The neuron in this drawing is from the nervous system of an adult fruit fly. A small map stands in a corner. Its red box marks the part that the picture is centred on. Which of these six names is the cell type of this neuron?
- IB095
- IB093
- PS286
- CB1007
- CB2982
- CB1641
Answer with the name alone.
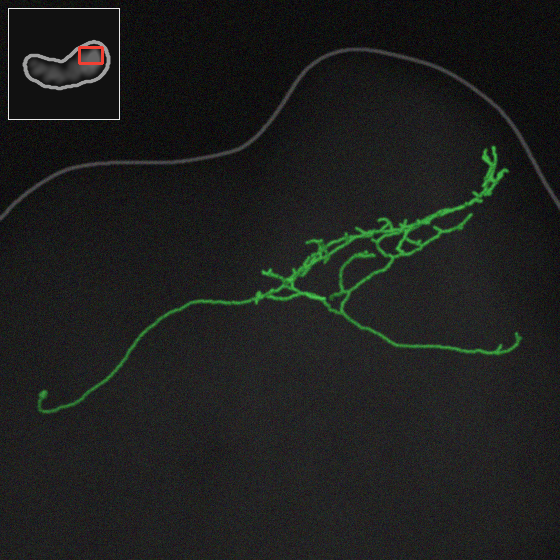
CB2982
